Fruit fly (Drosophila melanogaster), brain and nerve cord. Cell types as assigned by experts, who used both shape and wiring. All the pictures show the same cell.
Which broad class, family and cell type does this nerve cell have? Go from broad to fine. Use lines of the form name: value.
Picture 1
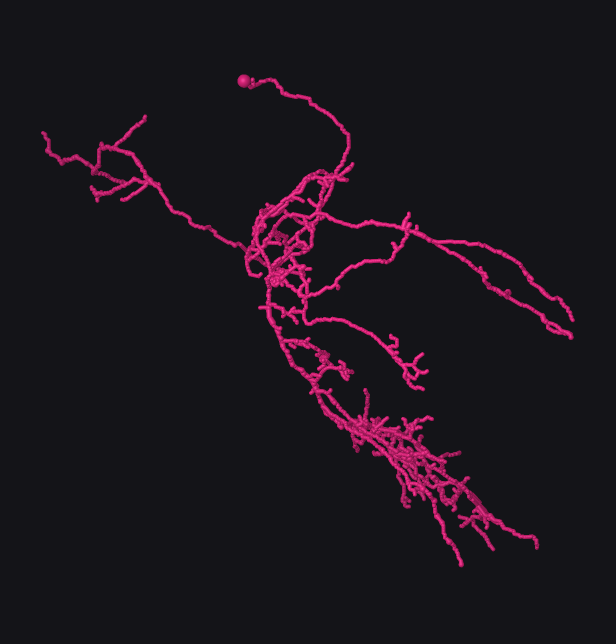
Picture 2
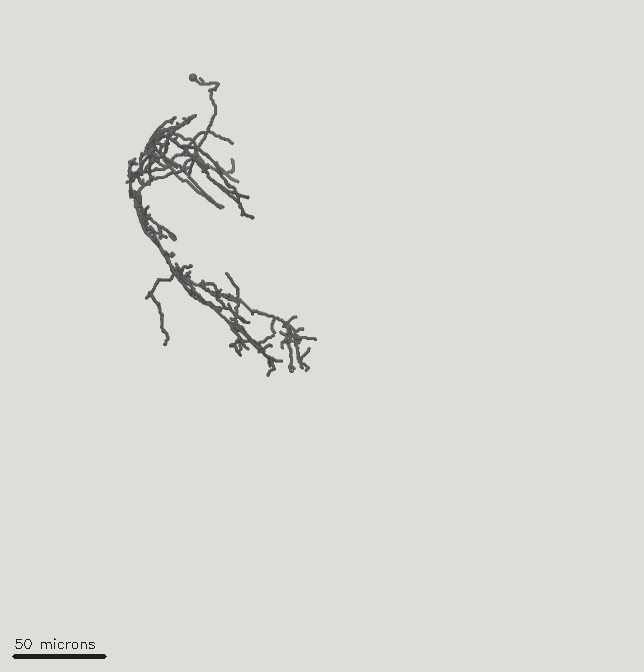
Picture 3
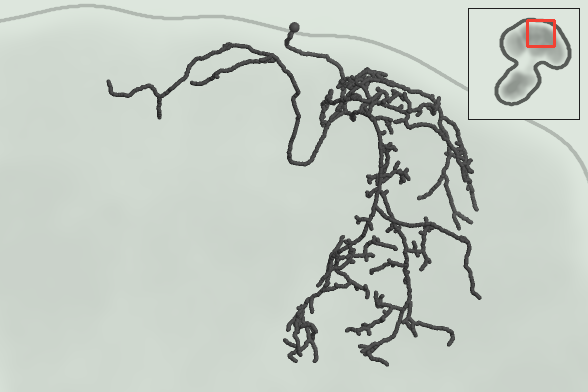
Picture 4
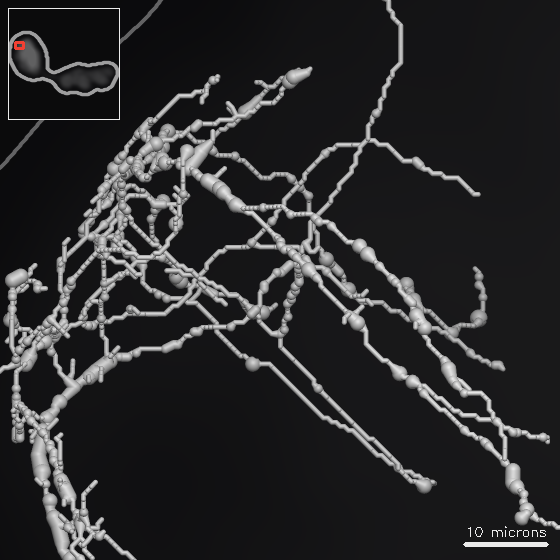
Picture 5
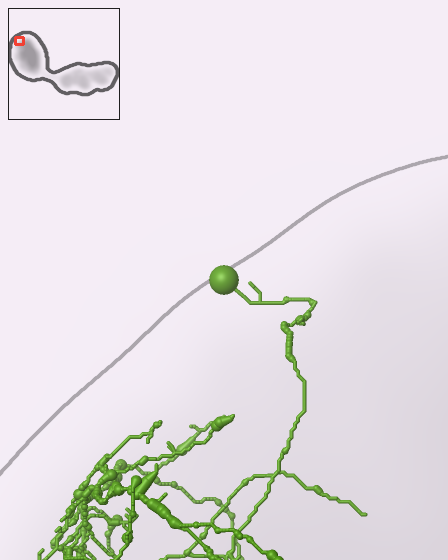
broad class: central-brain intrinsic neuron
family: hemilineage SMPad3
cell type: CRE039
